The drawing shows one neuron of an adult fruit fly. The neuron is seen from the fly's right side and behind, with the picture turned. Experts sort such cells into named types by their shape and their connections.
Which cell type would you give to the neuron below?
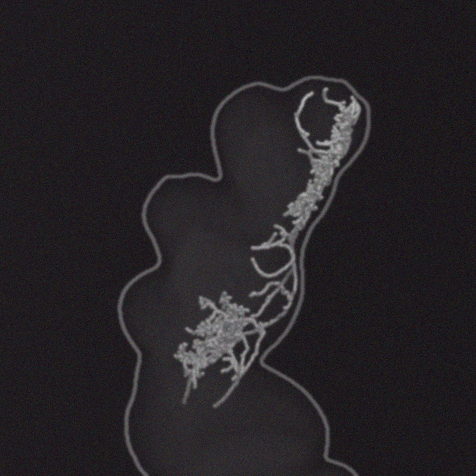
INXXX034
